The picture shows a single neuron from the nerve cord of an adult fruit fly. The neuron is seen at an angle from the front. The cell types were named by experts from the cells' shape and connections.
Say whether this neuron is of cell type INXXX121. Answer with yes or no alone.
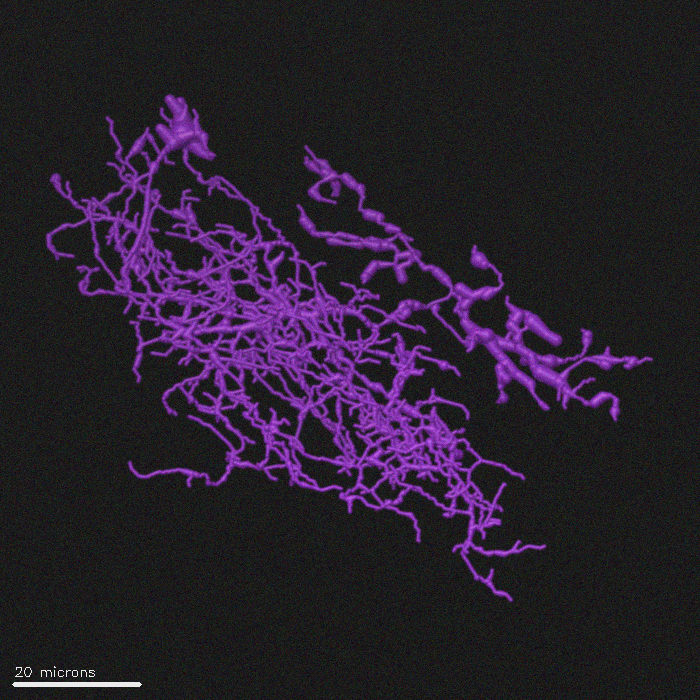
no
